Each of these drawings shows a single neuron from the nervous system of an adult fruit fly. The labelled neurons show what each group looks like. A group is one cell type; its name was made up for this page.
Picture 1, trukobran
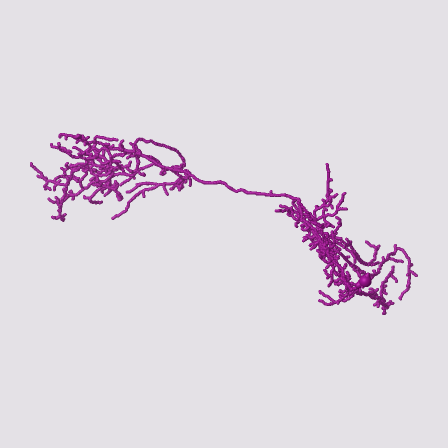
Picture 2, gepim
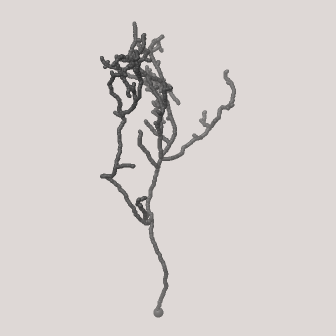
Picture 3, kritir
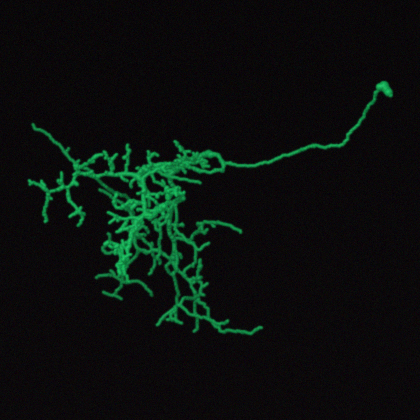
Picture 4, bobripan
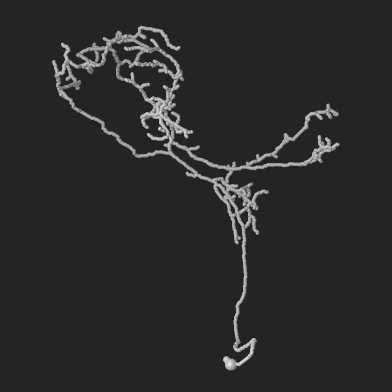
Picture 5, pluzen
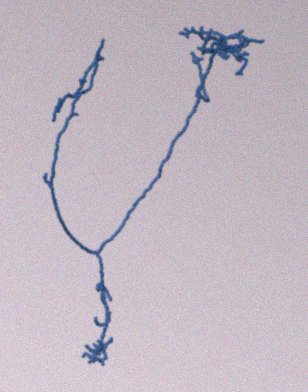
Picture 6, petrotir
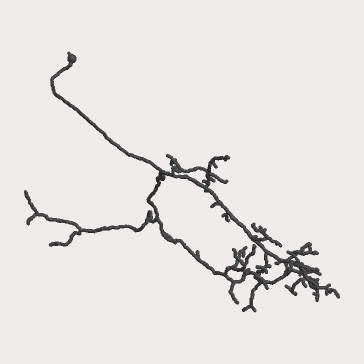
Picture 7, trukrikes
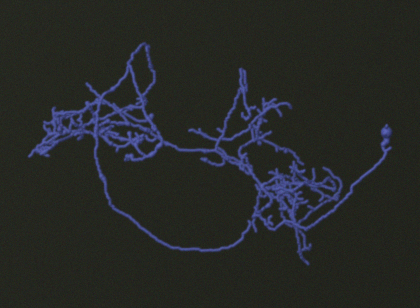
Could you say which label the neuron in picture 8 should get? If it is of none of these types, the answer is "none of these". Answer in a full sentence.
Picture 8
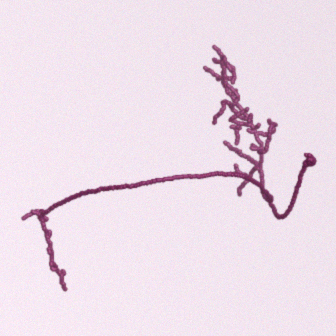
It belongs to none of these.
